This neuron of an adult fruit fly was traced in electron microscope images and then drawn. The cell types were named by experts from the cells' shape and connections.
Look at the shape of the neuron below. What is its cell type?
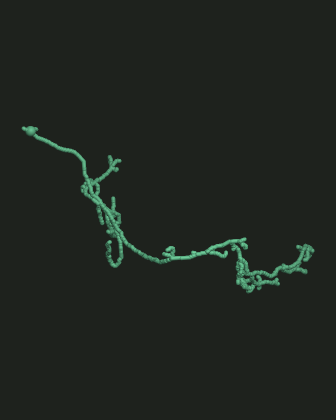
ATL009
